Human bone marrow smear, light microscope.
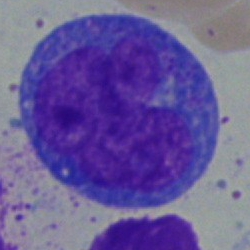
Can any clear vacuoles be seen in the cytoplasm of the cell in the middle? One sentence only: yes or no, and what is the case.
Yes, among the contents of its cytoplasm are one or more clear vacuoles.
